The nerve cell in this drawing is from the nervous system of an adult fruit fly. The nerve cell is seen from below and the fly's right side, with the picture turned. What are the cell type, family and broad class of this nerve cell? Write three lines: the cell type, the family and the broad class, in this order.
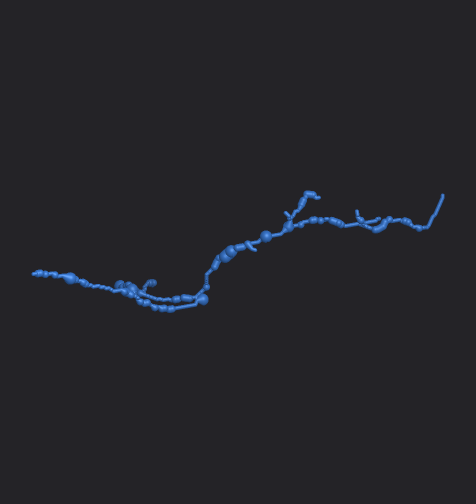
SNta45
class mechanosensory tactile
sensory neuron entering the nerve cord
